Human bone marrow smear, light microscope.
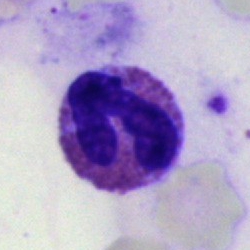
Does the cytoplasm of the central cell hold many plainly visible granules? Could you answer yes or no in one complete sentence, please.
Yes, what the cytoplasm holds is many visible granules.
